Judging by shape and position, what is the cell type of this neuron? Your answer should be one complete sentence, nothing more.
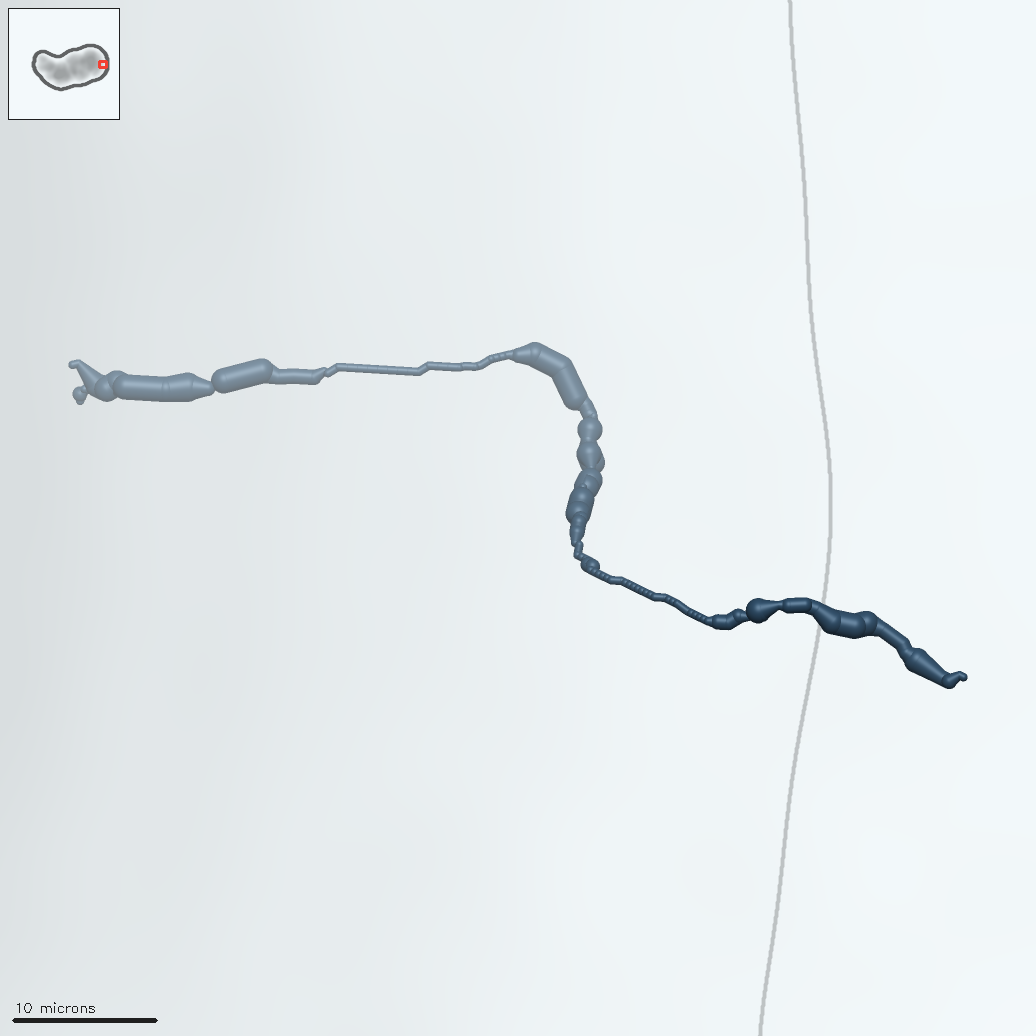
The cell type name R7y applies to this neuron.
